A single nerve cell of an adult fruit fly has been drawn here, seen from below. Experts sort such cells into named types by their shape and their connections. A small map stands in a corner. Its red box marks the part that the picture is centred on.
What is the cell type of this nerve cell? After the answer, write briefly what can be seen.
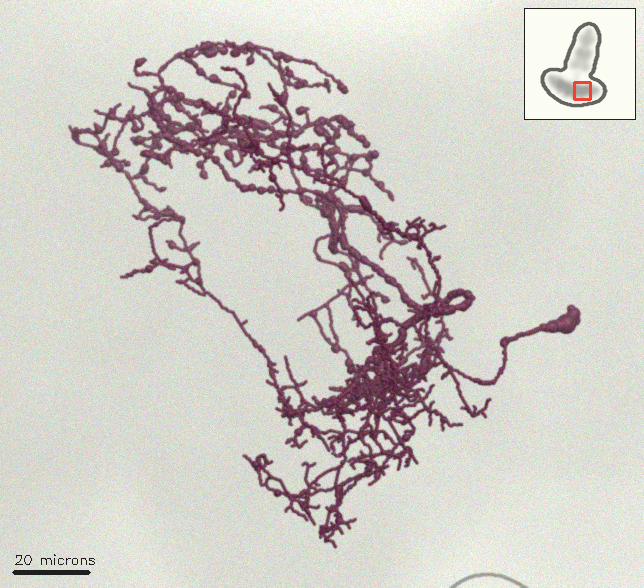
Its cell type is SLP061. This is a central-brain intrinsic neuron. The cell body can be seen on the right of the picture. By the scale bar it is about 140 microns tall in this view. The picture shows more than a hundred branch ends.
